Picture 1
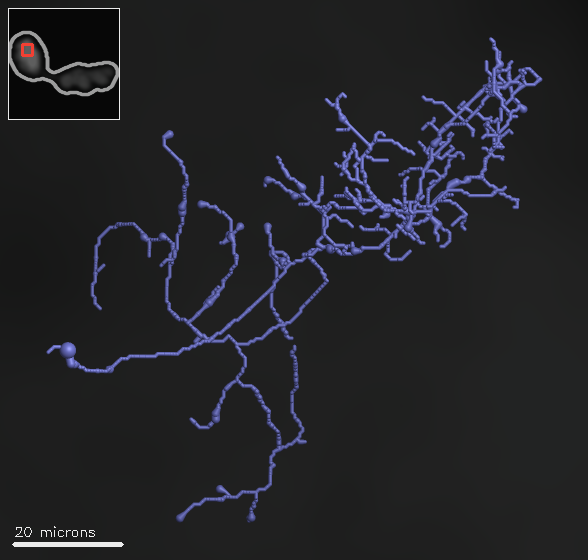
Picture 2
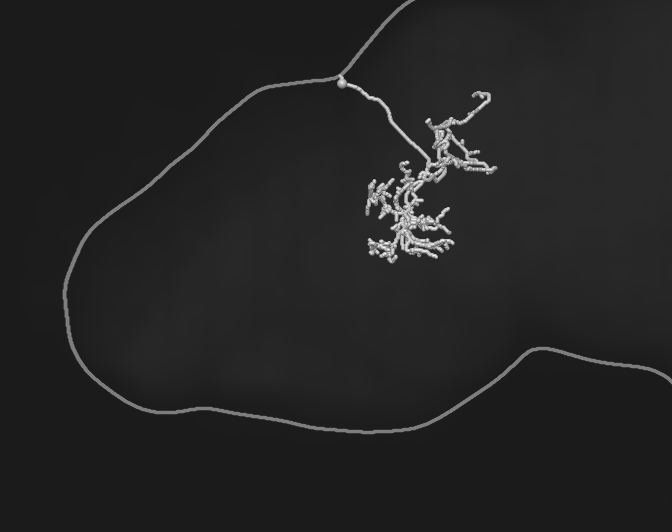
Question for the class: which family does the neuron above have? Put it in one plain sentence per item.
The family is hemilineage VLPl2_posterior.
